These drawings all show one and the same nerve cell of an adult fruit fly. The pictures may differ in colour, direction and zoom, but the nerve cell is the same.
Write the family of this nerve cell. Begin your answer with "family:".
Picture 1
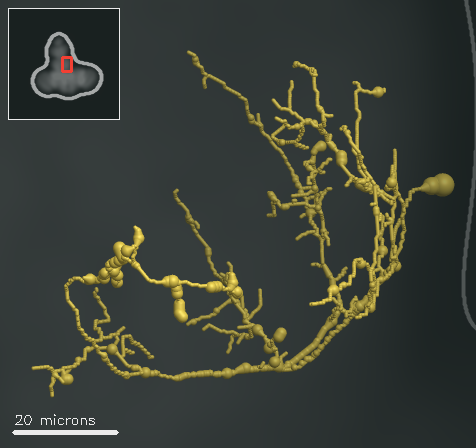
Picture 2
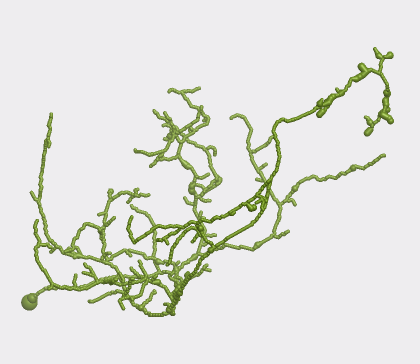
family: hemilineage 09A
